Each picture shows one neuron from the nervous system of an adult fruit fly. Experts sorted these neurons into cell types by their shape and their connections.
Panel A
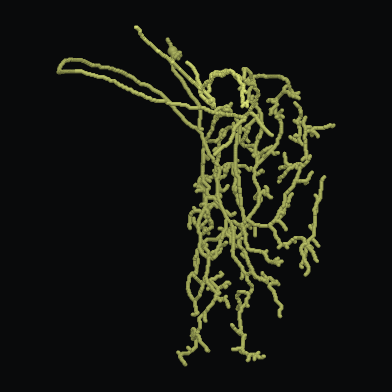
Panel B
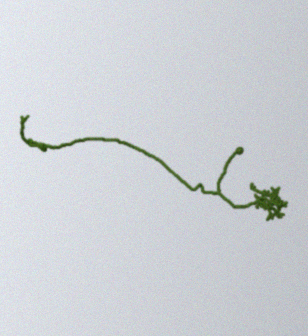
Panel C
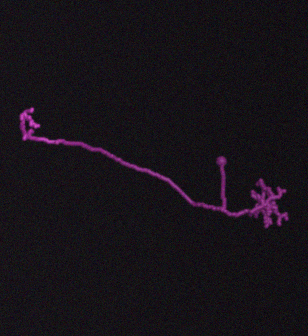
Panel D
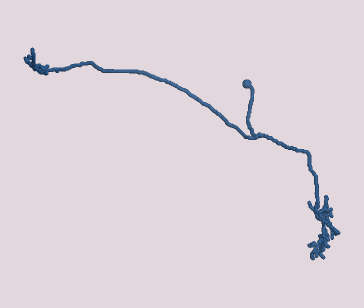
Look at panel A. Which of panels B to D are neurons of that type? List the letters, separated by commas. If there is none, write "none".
none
